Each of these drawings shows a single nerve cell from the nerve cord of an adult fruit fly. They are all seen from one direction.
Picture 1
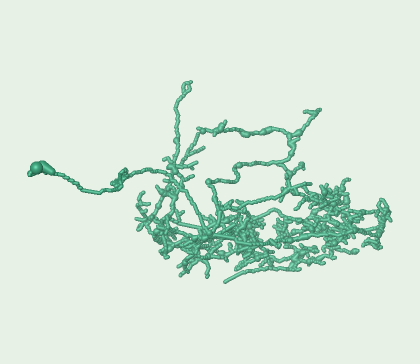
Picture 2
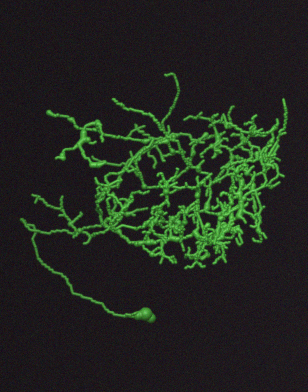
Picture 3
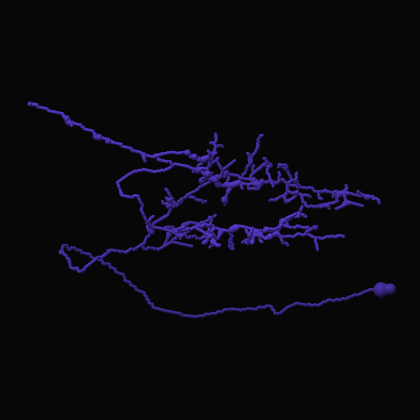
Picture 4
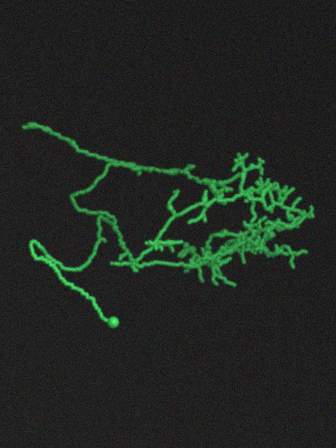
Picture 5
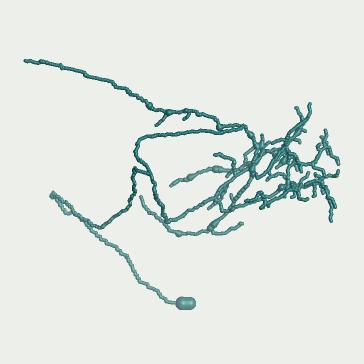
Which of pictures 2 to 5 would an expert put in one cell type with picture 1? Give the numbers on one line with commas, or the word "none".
2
